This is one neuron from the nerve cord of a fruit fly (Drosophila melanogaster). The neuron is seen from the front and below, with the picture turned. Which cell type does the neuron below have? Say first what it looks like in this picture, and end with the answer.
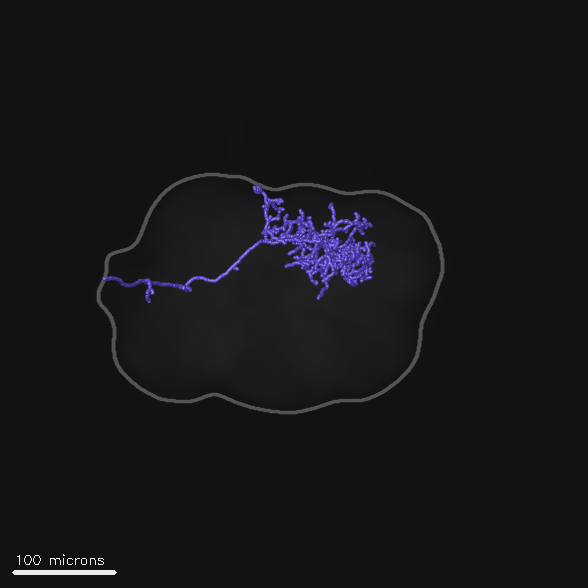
From left to right in the picture it spans about 250 microns. As drawn here it is wider than it is tall. It is an ascending neuron. Its cell type is AN18B019.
